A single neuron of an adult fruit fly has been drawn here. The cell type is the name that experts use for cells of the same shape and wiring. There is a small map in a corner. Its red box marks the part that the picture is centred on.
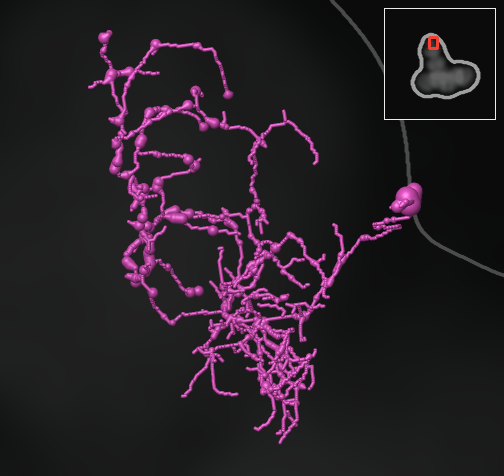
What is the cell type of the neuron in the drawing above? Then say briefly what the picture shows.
Its cell type is INXXX427. Its broad class is nerve-cord intrinsic neuron. Its cell body lies on the right of the picture. Dozens of branch ends can be seen.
